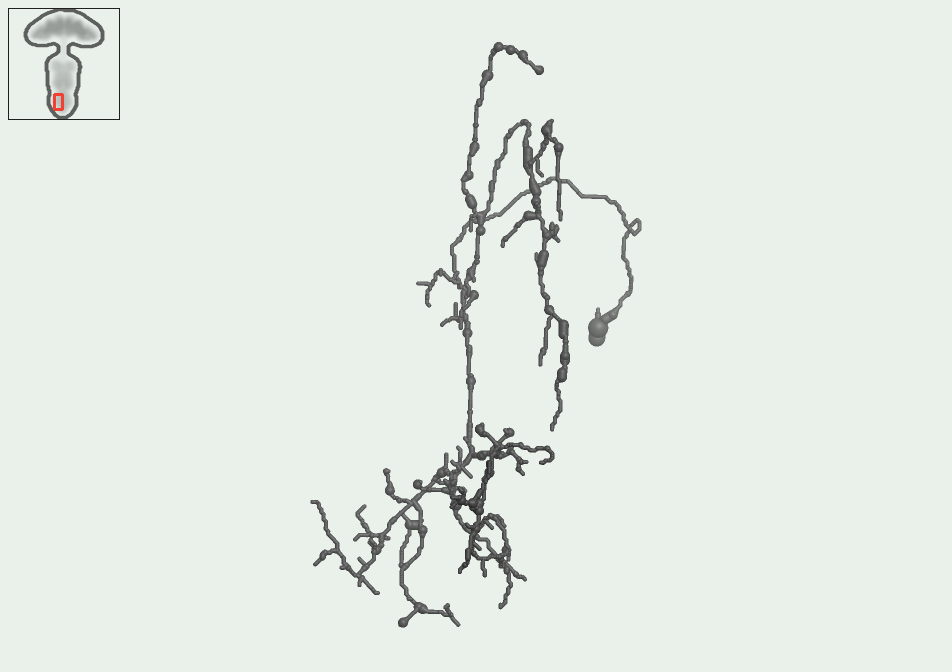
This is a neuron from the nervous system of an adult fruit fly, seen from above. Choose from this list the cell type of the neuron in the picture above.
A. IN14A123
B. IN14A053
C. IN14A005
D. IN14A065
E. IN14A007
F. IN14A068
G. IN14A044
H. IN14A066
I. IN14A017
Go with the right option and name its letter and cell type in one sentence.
Option B, namely IN14A053, is the cell type of the neuron.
